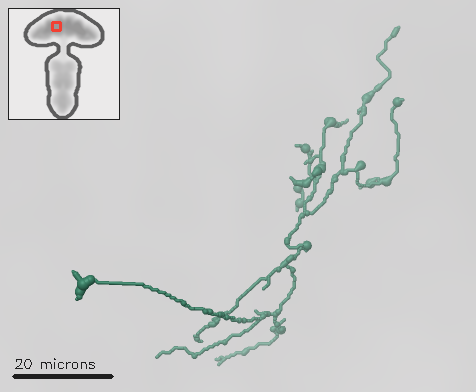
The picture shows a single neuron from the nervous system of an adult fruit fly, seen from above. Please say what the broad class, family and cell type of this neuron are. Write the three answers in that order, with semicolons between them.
central-brain intrinsic neuron; hemilineage SLPpm2; CB4134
